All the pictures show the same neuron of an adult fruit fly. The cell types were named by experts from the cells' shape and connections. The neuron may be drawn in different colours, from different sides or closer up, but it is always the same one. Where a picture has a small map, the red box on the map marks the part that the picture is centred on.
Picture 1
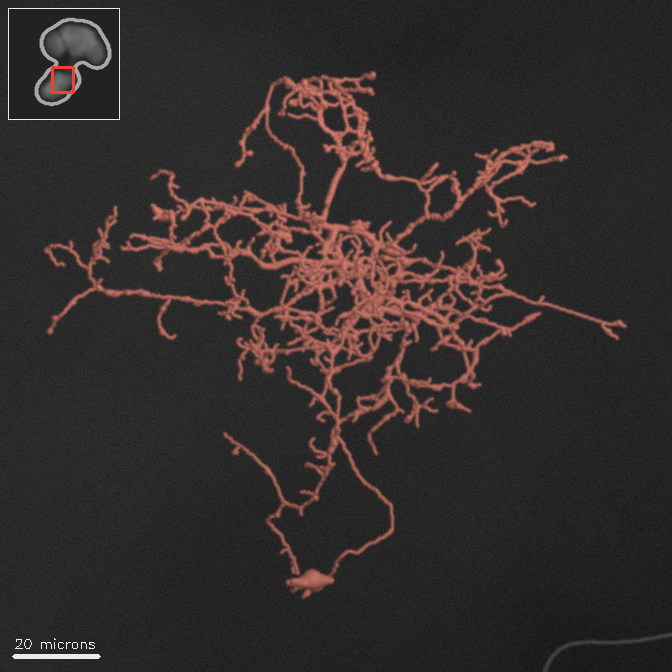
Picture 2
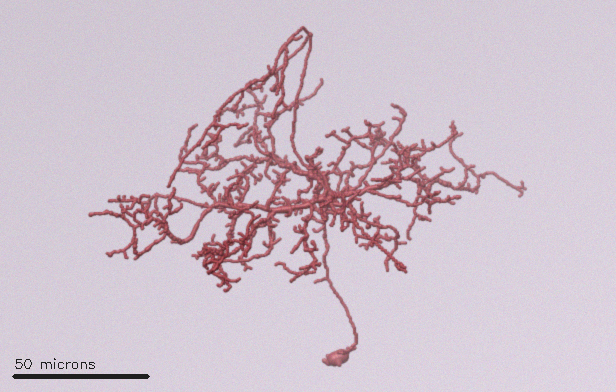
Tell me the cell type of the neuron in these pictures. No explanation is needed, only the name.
IN06B024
